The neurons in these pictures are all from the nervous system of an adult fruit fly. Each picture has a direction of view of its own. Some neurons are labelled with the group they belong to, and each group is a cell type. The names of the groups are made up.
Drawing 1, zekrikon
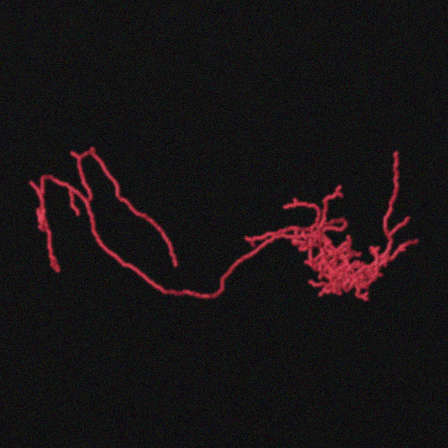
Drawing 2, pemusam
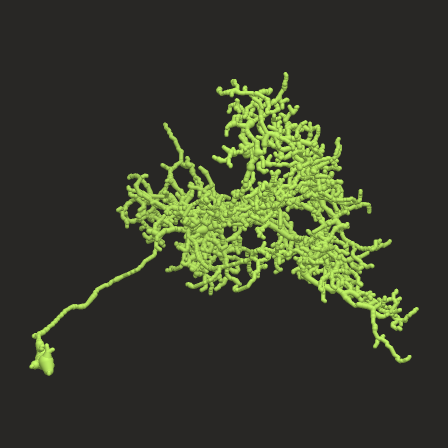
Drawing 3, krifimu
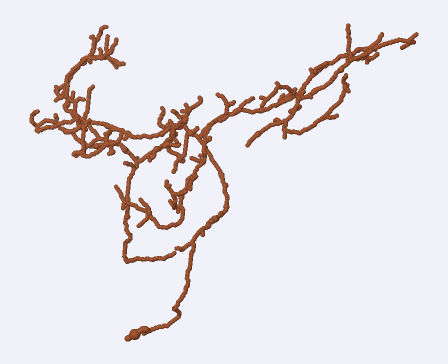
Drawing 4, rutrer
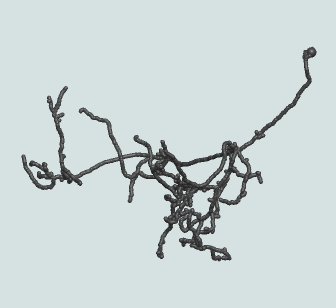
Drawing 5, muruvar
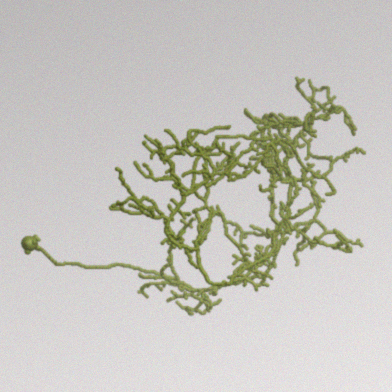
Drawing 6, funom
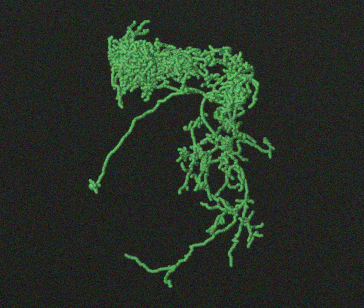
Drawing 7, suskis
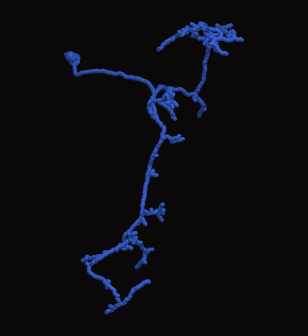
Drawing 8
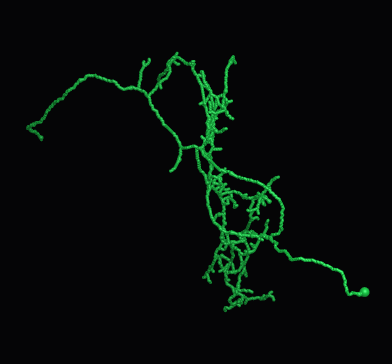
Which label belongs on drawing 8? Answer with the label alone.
krifimu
